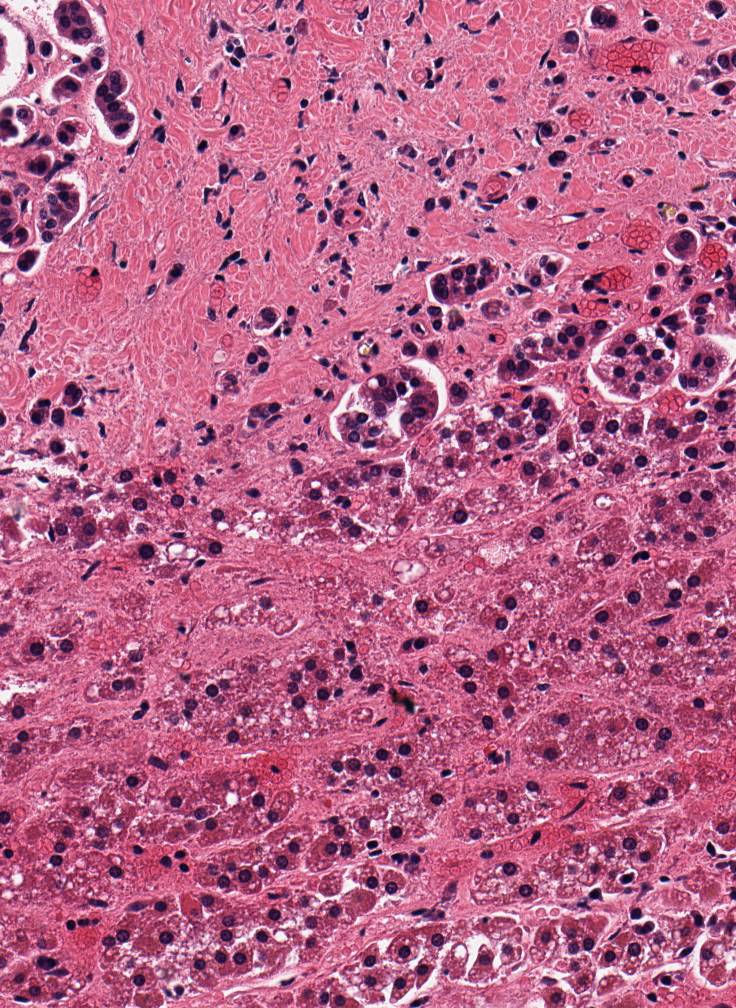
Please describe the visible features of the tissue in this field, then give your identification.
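Many of the cells hold several small, clear cytoplasmic vacuoles. Nests in the stroma are ringed by empty clear clefts left by shrinkage. Small groups of red blood cells lie within the stroma, mostly toward the upper right. This tissue is adrenal gland.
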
